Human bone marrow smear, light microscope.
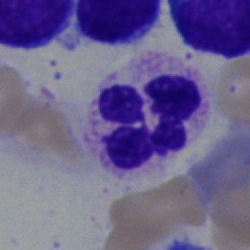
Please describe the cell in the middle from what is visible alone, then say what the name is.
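Outline roughly round. Chromatin dense and dark purple. Cytoplasm pale pinkish-lilac, with fine pink-violet granules scattered through it. Segmented neutrophil.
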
